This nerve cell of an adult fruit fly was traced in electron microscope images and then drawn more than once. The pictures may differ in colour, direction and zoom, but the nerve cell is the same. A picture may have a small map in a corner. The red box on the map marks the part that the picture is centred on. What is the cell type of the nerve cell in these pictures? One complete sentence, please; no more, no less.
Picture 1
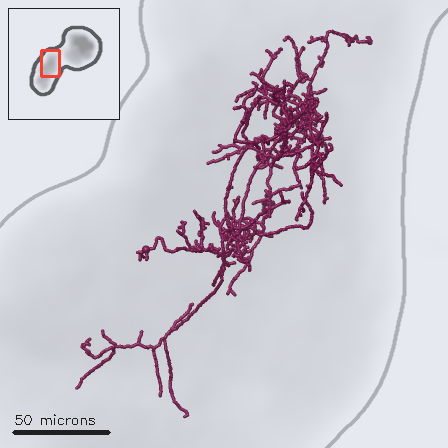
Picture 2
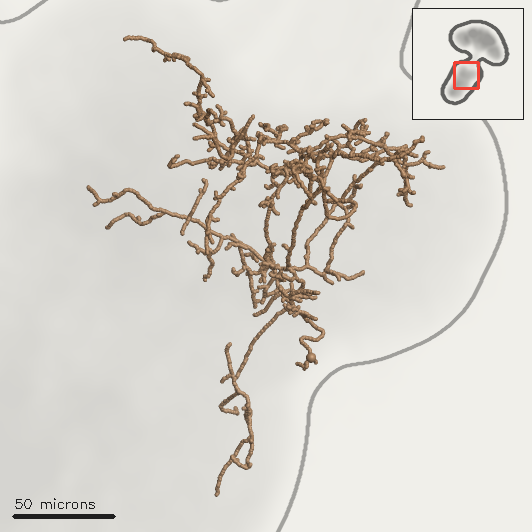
It is as IN12A037 that this nerve cell is typed.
